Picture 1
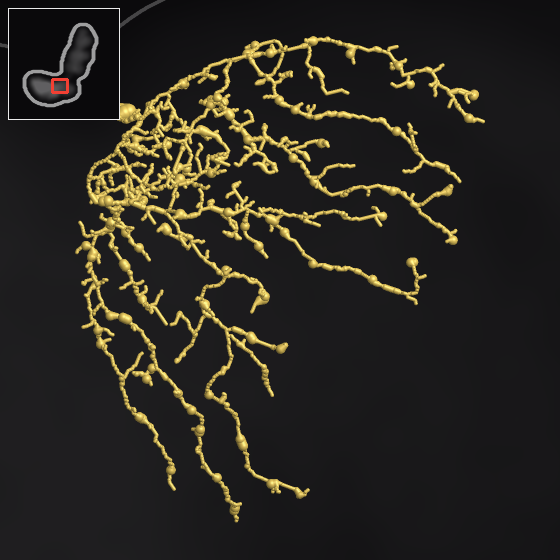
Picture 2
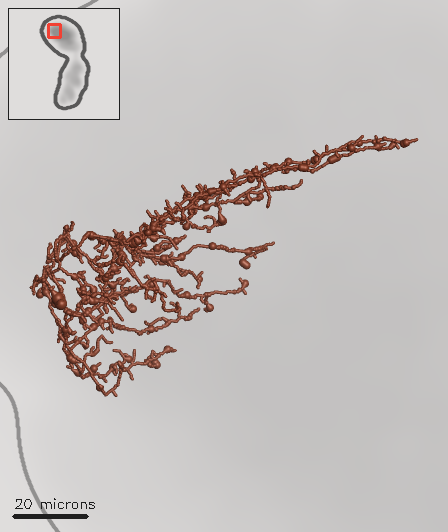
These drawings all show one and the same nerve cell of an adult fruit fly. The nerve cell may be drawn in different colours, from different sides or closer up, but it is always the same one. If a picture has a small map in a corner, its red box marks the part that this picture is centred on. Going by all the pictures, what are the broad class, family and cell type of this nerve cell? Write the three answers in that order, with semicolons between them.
optic-lobe intrinsic neuron; Dm; Dm20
